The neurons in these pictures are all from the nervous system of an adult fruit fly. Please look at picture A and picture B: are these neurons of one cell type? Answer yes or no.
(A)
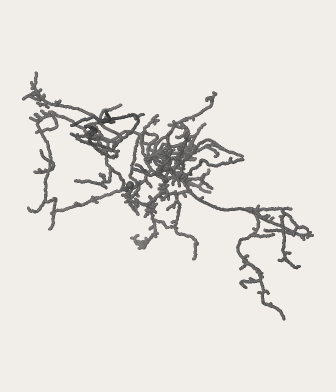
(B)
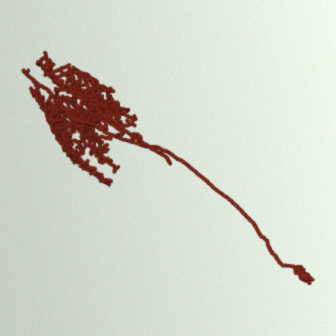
no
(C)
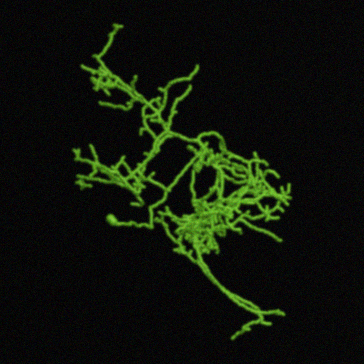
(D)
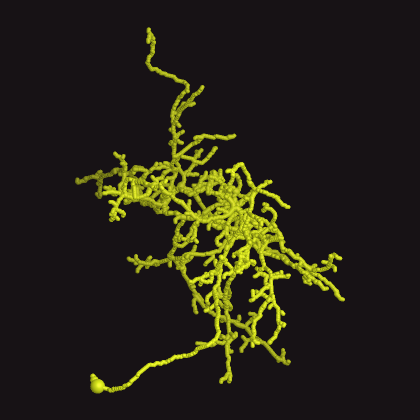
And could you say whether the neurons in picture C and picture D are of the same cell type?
no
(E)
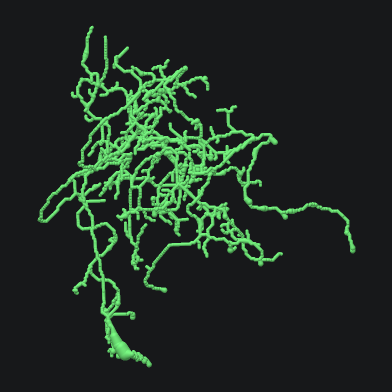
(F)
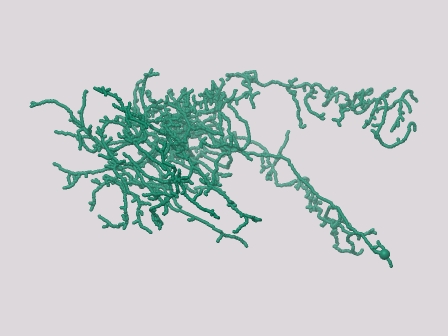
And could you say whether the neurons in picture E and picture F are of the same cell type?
yes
